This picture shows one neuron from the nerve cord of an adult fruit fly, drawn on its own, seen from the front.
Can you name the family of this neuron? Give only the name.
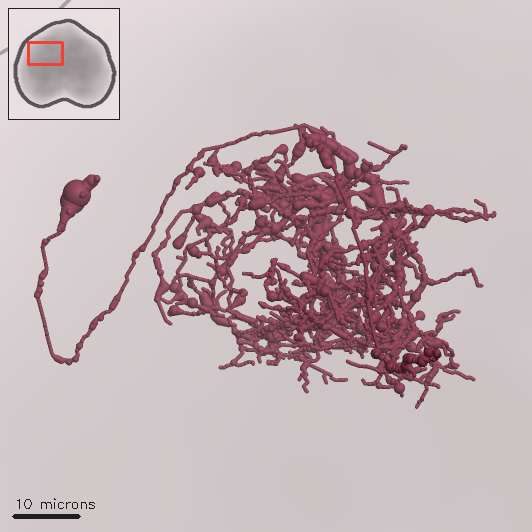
hemilineage 11B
